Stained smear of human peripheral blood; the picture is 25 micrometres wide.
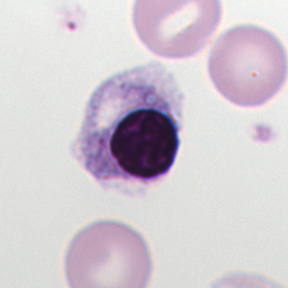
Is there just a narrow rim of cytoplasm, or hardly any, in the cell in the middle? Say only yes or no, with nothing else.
No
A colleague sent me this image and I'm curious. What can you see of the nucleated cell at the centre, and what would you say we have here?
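Ragged, uneven edges give this cell an irregular outline. Its nucleus is placed off-centre, toward the right side. Dense, dark purple chromatin stains the nucleus almost uniformly dark, and no nucleoli can be seen. Shown here is a normoblast.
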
